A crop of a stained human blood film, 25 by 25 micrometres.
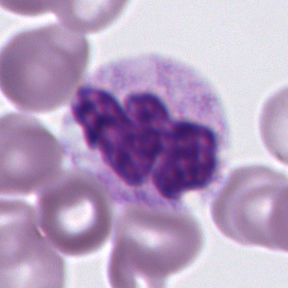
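Segmented neutrophil, stained peripheral blood smear. Several lobes of the nucleus are joined in a row across the cell; the chromatin is dark purple and coarsely clumped. Pale pinkish-lilac cytoplasm, wider above the nucleus than below, holds fine, small pink-violet granules scattered evenly.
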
